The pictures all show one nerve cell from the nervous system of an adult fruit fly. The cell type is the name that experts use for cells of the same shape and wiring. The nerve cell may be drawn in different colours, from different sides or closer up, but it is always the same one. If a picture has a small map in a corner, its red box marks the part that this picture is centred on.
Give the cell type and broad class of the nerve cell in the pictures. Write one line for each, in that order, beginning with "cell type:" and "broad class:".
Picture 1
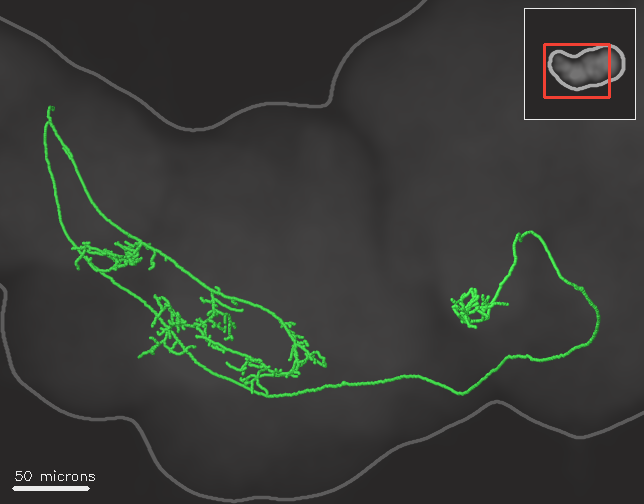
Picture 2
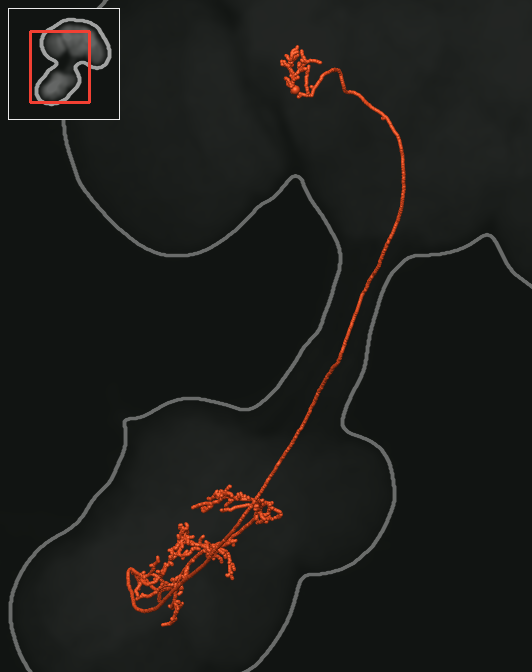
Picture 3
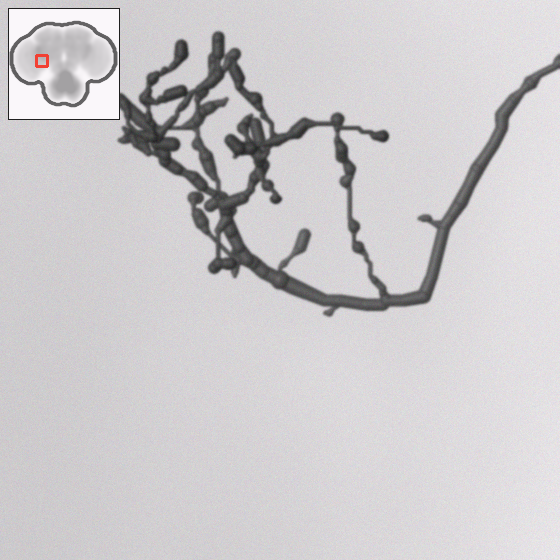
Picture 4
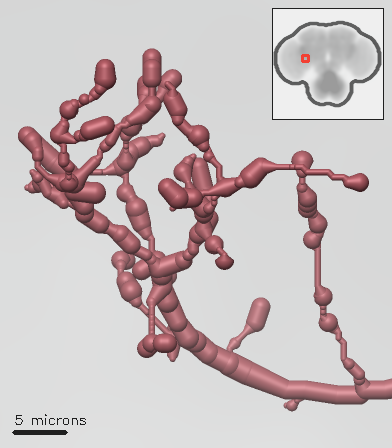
cell type: ANXXX098
broad class: ascending neuron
